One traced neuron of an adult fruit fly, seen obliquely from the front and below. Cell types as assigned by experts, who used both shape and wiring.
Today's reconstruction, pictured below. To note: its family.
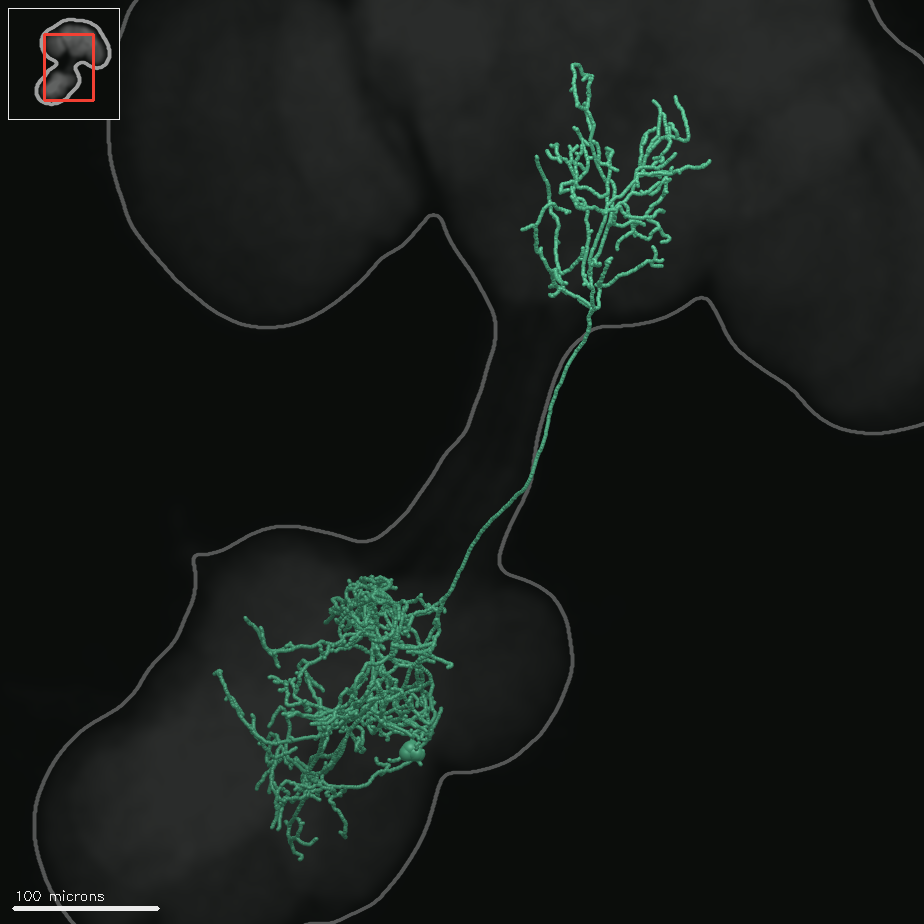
hemilineage 27X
